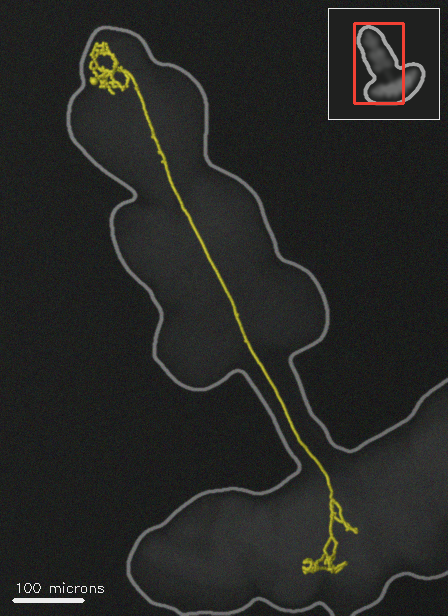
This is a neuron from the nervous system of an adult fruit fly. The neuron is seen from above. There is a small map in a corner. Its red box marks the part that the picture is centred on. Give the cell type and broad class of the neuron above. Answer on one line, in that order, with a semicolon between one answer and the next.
ANXXX410; ascending neuron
